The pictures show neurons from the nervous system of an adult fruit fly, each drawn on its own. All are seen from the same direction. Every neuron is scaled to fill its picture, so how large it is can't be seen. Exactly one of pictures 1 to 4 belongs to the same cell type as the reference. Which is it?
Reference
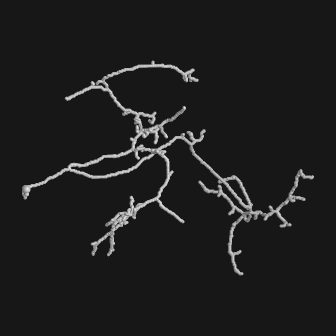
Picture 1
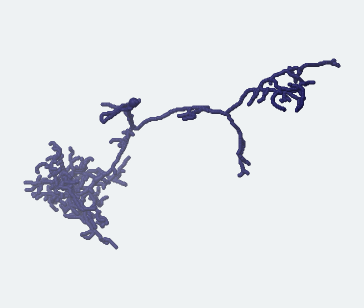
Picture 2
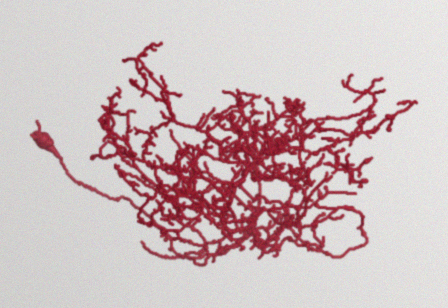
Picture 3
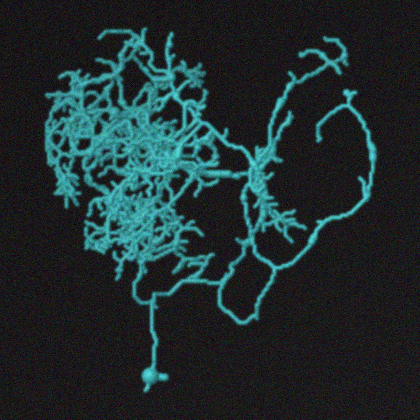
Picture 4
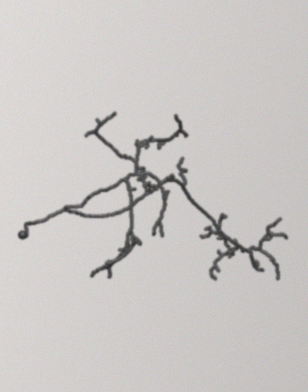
Picture 4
